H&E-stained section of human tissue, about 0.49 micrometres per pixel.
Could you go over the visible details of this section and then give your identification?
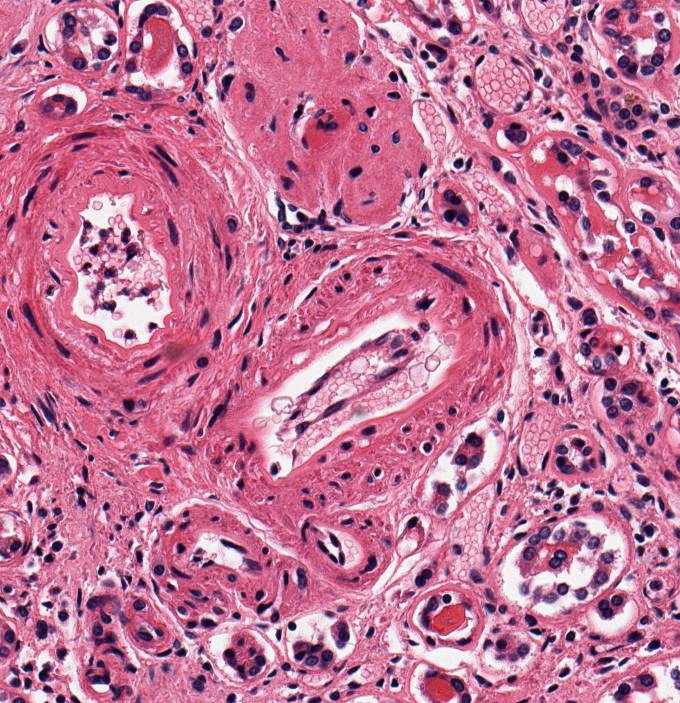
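Two thick-walled vessels sit left and centre, and small tubules fill the right side and bottom, lined by single cuboidal cells with round dark nuclei and pink cytoplasm. Several near the lower edge hold dense, homogeneous bright red-pink material. That's renal cortex.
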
